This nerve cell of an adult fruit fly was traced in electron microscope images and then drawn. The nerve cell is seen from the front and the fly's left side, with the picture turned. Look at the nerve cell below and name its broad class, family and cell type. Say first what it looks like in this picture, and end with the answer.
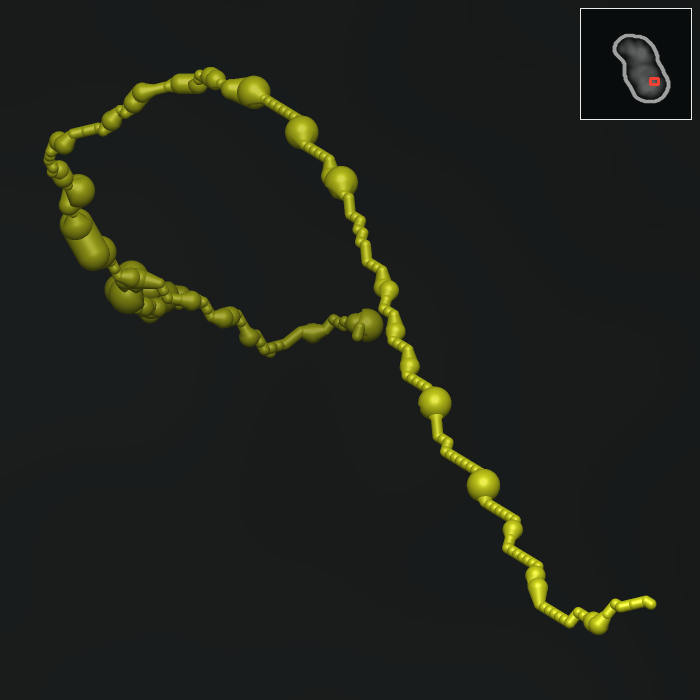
The drawing shows no cell body. There are a dozen or fewer branch ends. This is a sensory neuron entering the brain. The name of its family is class mechanosensory. It is of cell type JO-CA1.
